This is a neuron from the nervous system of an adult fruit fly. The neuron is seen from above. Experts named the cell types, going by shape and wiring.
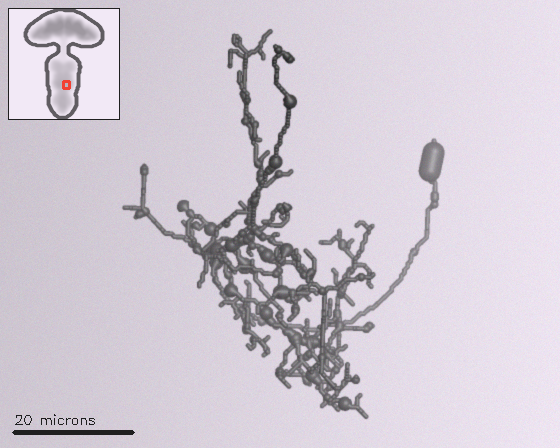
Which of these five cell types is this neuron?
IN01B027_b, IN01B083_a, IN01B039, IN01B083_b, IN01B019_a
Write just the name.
IN01B083_a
